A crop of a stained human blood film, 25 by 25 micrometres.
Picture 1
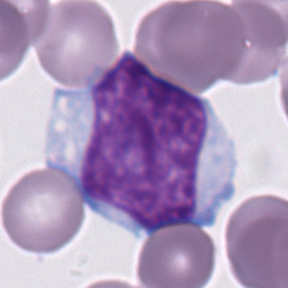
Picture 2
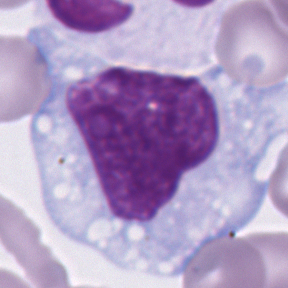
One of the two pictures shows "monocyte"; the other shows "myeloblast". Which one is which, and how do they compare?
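Picture 1 shows a myeloblast; picture 2 shows a monocyte. In the myeloblast, the nucleus fills most of the cell, and cytoplasm remains mainly at the left and right sides. In the monocyte, the cytoplasm is abundant and surrounds the nucleus on all sides.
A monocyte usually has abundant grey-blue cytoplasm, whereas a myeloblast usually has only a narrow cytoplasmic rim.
The nucleus of the monocyte is irregular in shape, with indentations and folds in its outline, and measures about 13 micrometres across.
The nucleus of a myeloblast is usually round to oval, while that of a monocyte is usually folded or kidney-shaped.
The cytoplasm of the myeloblast is pale blue, a deeper blue along its outer edge than near the nucleus; that of the monocyte is a pale grey-blue. The myeloblast chromatin is finely stippled and fairly even, without large dark clumps. Numerous small round clear vacuoles are scattered through the cytoplasm of the monocyte.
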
